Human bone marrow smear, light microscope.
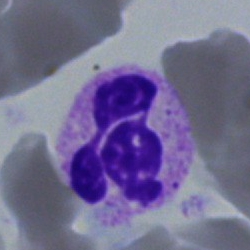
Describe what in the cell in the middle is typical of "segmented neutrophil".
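Several lobes make up the nucleus, joined by narrow parts.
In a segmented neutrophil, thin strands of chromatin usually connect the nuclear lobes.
The narrow joins between the lobes therefore go with the name. The chromatin is dense and stains dark purple.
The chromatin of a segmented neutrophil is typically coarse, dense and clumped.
Its density agrees with that. Fine violet granules are scattered through the cytoplasm.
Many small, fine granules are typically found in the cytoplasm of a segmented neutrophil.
The fineness of the granules fits as well. The cell outline is roughly round and smooth.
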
